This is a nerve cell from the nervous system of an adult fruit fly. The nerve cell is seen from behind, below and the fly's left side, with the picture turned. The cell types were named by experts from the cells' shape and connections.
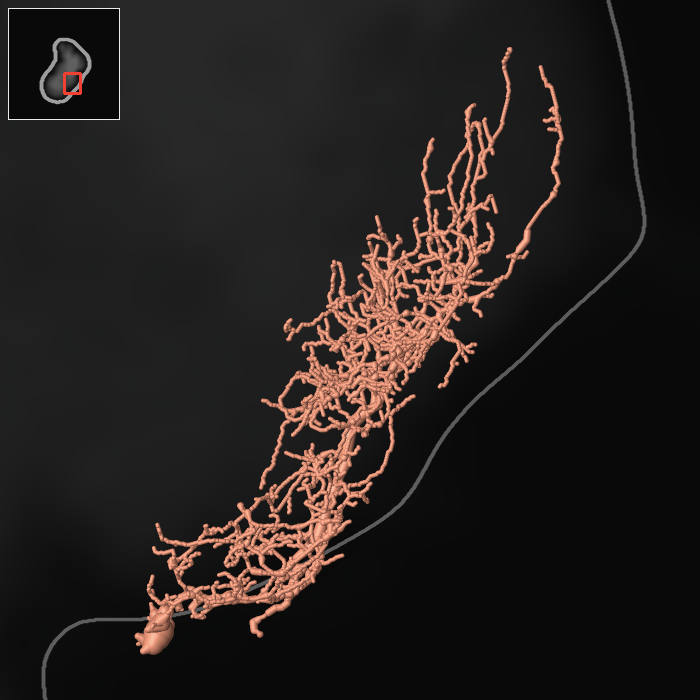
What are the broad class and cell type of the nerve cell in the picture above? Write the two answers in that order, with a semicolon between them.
motor neuron of the brain; MN5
